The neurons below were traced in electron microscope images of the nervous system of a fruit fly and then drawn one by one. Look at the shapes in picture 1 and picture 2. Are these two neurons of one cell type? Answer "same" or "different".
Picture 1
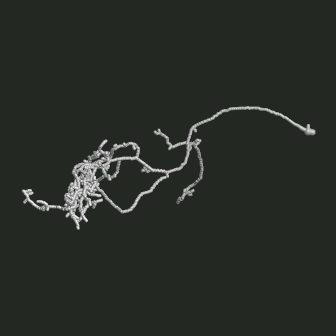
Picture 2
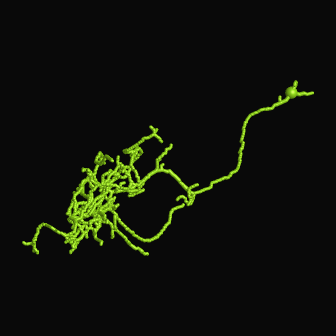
different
